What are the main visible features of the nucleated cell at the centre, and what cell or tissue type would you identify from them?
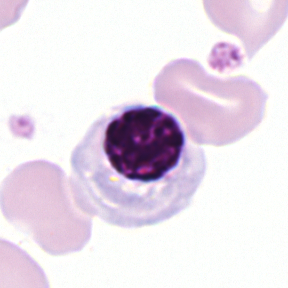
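Look first at the chromatin: it is dense, dark purple and coarsely clumped. The nucleus sits toward the upper side, so the widest band of cytoplasm lies below it. That cytoplasm is very pale greyish-blue, and the outline is roughly round and smooth, with no surface projections. The cell is a normoblast.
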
